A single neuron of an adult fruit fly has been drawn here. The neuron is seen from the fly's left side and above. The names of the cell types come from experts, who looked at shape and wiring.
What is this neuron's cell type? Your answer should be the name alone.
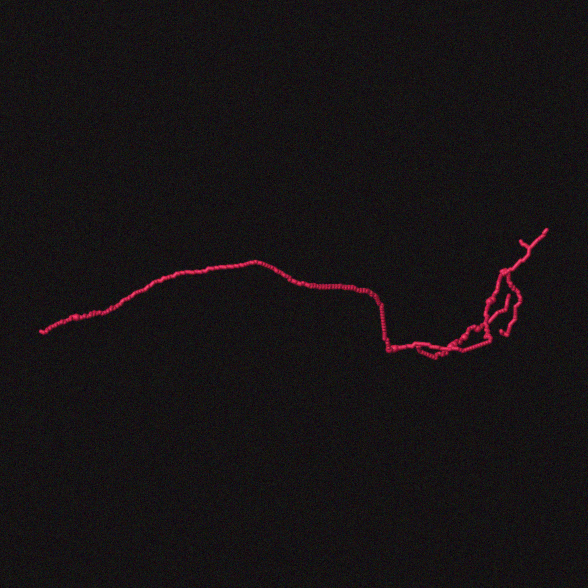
WG1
